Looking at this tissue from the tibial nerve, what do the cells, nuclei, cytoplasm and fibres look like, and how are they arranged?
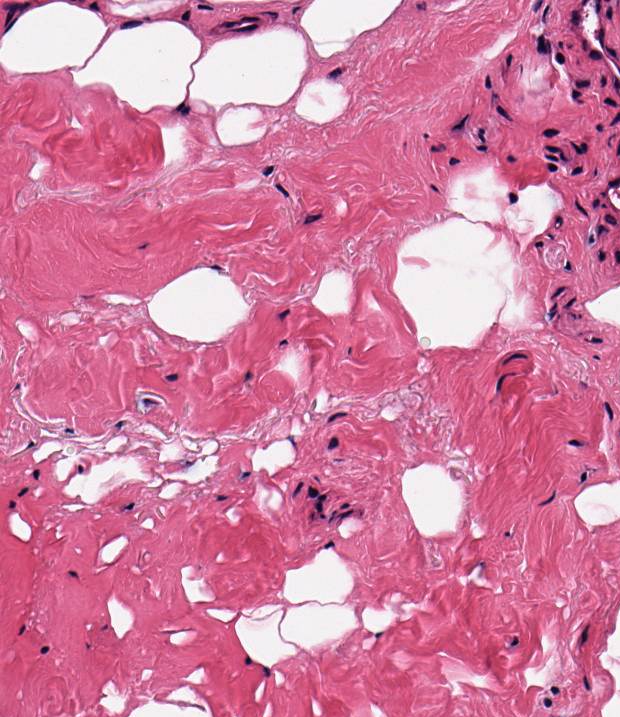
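Dense pink collagen fills most of the field, in thick wavy bundles running in many different directions. Fat cells lie among the bundles singly and in small groups, as empty white spaces of varying size, some of the largest along the upper left.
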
